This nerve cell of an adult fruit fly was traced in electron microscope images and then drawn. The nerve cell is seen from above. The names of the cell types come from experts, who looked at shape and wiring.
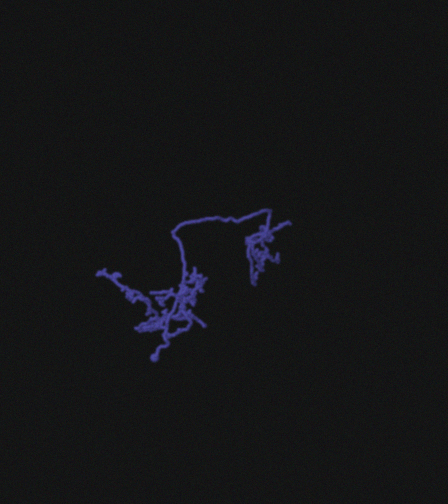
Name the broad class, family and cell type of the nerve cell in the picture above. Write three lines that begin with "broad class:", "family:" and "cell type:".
broad class: central-brain intrinsic neuron
family: hemilineage DM5_central
cell type: IB069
